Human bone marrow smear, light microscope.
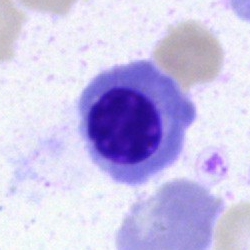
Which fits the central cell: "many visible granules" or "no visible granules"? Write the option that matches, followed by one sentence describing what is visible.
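No visible granules. The cytoplasm shows no granules.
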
